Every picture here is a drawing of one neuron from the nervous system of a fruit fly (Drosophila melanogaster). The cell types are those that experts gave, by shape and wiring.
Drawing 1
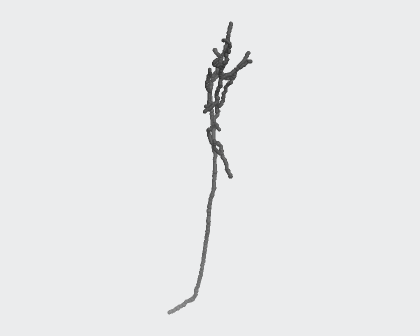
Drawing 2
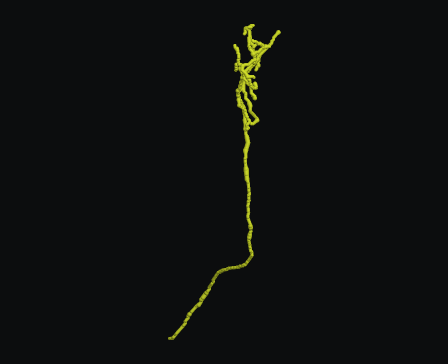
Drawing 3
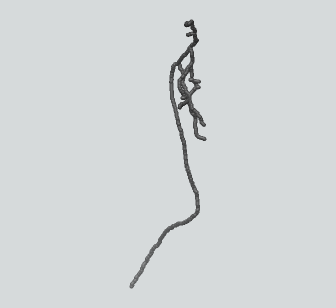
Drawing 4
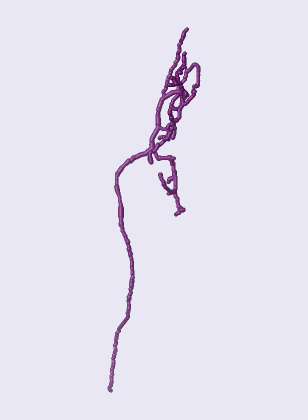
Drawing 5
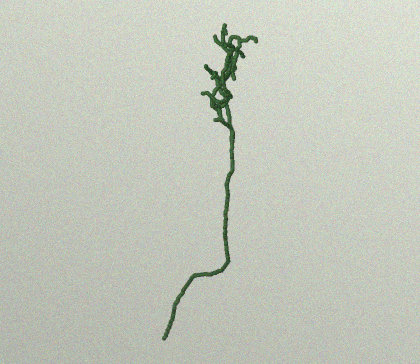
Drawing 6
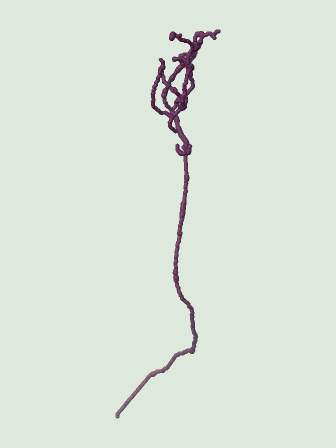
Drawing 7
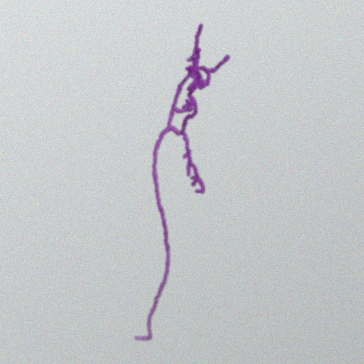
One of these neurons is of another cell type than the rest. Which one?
3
